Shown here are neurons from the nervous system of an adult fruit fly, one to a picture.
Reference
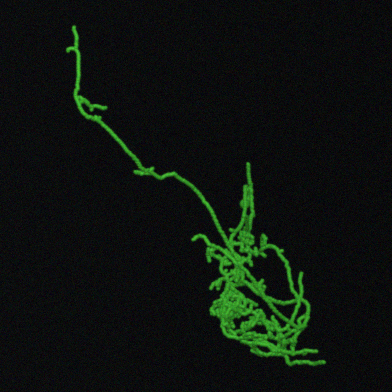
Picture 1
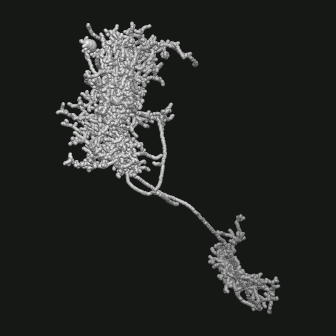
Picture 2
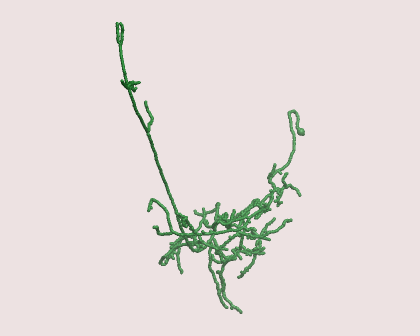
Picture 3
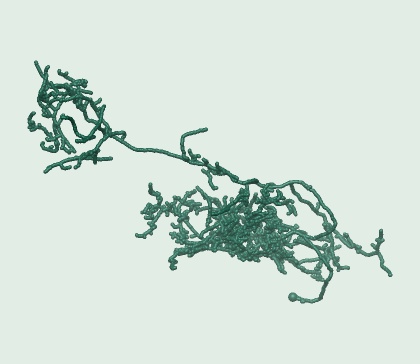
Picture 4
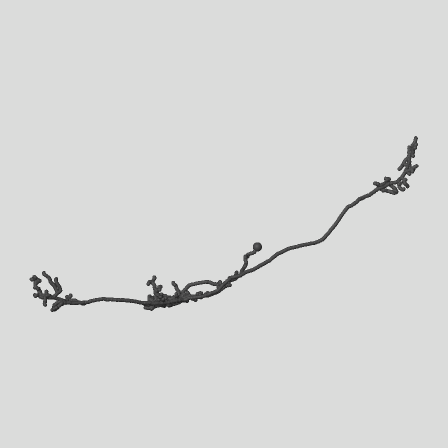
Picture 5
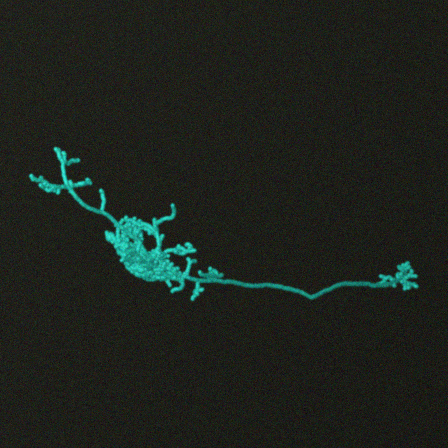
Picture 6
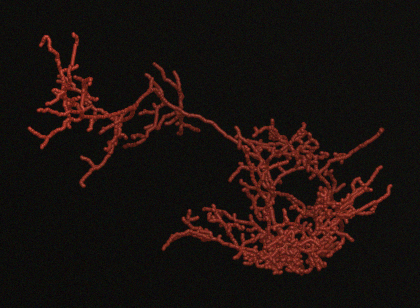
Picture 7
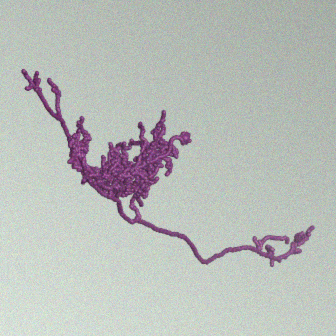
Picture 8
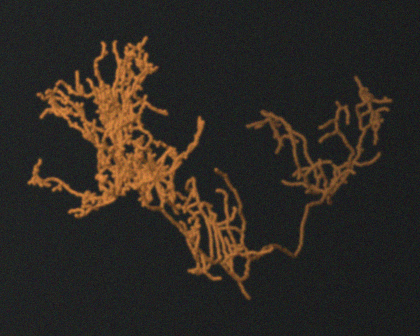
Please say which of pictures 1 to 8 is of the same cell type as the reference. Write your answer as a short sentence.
Picture 2 is of the same cell type.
